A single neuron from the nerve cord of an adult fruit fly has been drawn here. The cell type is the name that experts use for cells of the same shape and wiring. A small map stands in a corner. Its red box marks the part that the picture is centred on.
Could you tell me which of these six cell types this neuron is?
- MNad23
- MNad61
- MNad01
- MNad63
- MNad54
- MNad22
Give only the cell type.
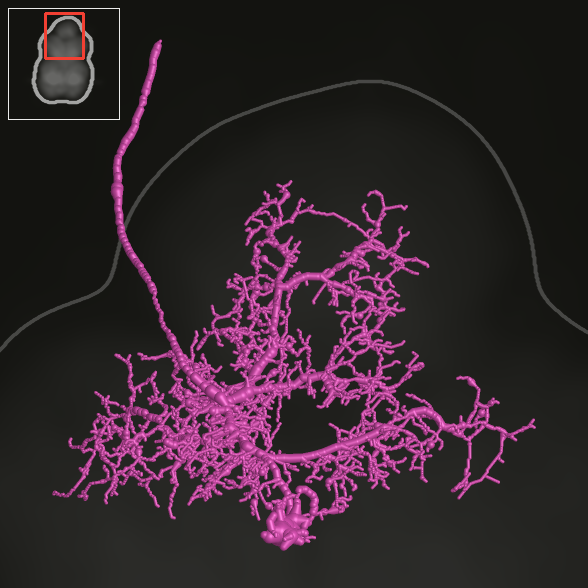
MNad63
